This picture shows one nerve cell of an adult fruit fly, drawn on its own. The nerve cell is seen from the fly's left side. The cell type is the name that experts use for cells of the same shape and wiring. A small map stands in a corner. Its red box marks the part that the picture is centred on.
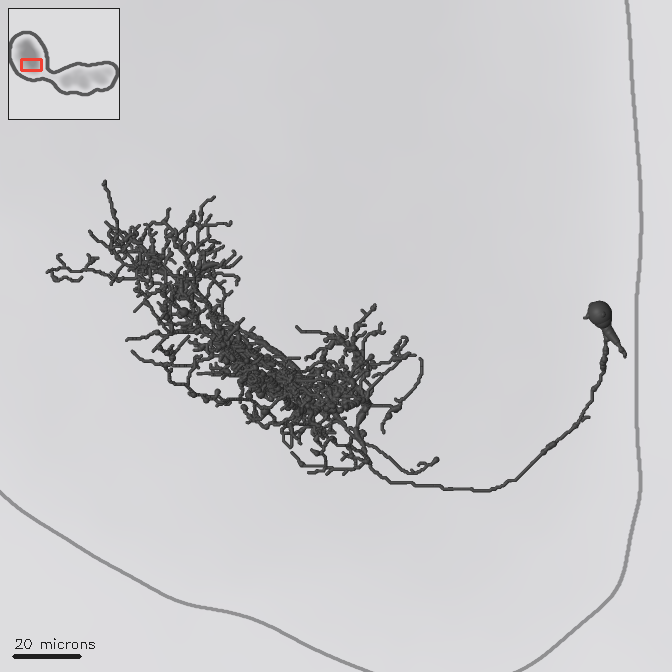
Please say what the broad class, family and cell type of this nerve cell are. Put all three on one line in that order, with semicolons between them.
central-brain intrinsic neuron; hemilineage LB0; GNG008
